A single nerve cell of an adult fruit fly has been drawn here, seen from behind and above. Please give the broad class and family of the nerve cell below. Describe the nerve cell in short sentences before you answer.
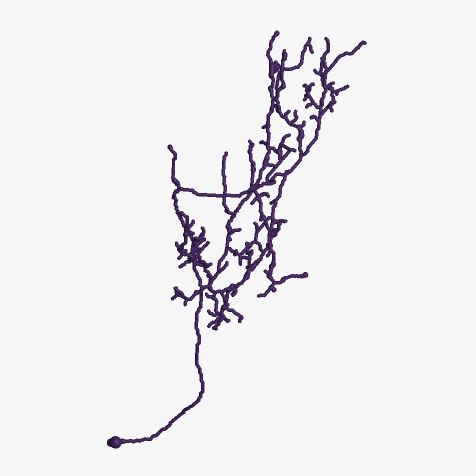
The cell body is at the lower left of the picture. The picture shows dozens of branch ends. Its broad class is nerve-cord intrinsic neuron. Its family is hemilineage 20A.22A.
